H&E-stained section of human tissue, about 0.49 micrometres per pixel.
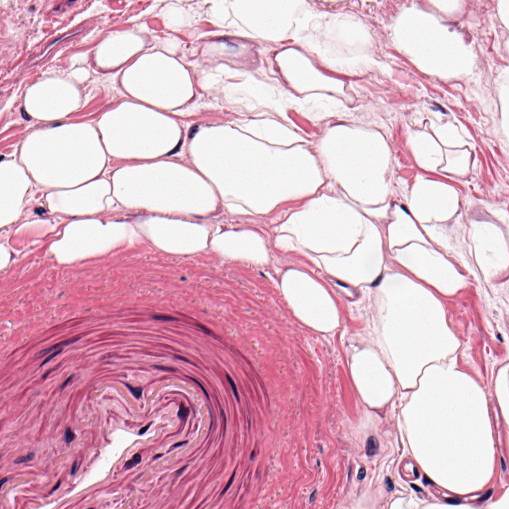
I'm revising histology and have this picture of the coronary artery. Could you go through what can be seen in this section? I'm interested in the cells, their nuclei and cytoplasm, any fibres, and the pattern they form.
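Fat fills the upper and right parts, with a thick-walled vessel at lower left. The few adipocyte nuclei visible are flattened, pressed against the cell edges. The vessel wall is pink smooth muscle, concentric layers curving round the lumen, with dark elongated nuclei parallel to them.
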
